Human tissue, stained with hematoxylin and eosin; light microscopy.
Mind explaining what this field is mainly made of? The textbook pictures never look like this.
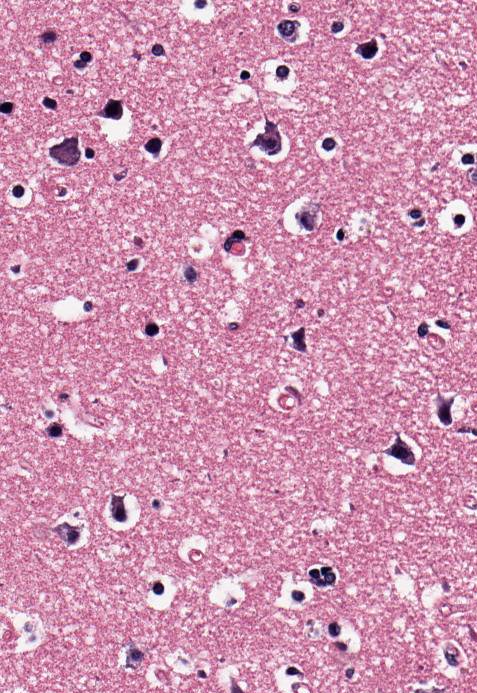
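Cerebral cortex is what the field mainly shows, laid out as an even pink, finely granular background with cells scattered singly through it, in no layers or groups.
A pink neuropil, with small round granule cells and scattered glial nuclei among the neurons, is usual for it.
Most cells here are small, with round, dark, densely stained nuclei and little visible cytoplasm. Epithelium, glands and fat cells are absent throughout. The larger angular cells appear shrunken and uniformly dark, which, alongside the clear halos, is consistent with handling artefact.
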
